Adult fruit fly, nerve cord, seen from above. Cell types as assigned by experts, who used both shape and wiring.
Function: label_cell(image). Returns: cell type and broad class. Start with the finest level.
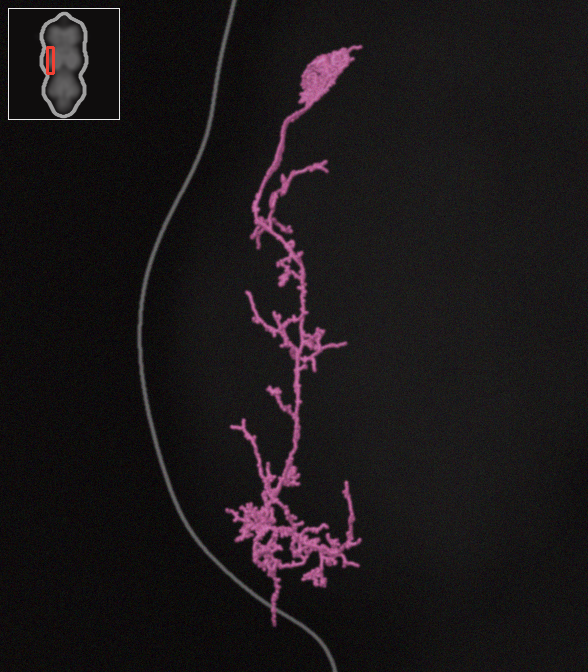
Acc. tr flexor MN; motor neuron of the nerve cord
